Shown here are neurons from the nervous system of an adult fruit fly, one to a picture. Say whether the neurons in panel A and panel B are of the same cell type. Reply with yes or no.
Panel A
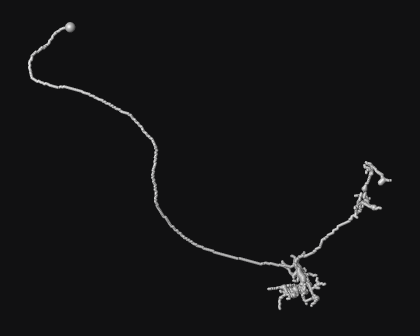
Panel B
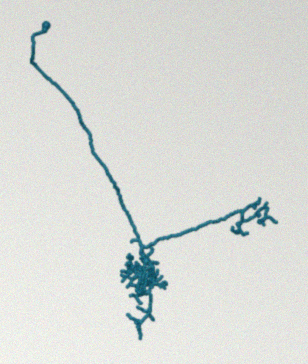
yes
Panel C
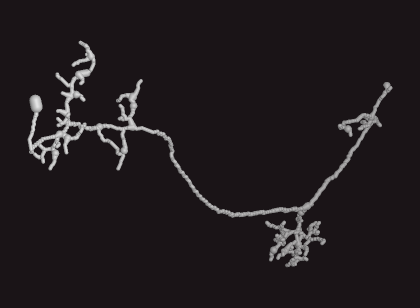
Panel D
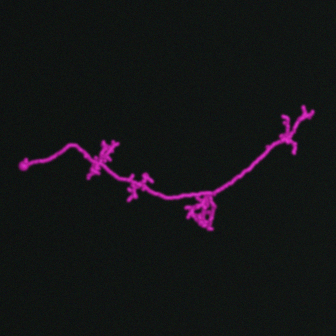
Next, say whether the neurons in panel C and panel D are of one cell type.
yes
